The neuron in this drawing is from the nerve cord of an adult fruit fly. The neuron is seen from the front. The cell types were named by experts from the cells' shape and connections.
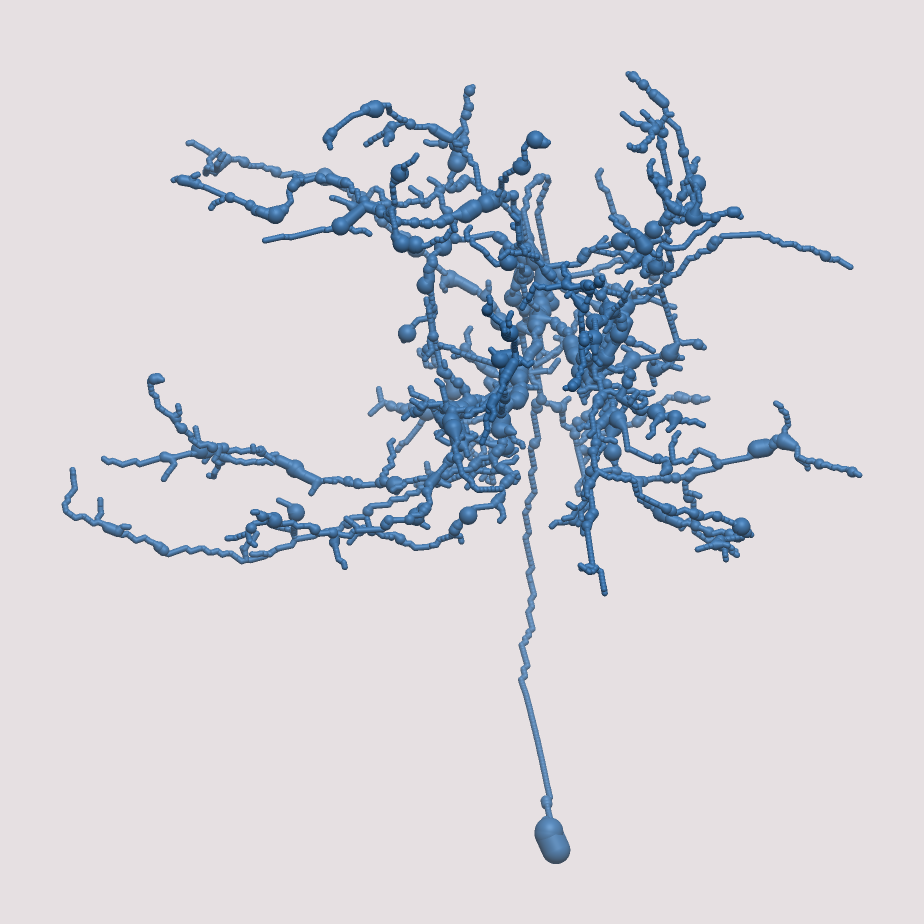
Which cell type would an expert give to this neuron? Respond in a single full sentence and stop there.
To the cell type IN00A050 belongs this neuron.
